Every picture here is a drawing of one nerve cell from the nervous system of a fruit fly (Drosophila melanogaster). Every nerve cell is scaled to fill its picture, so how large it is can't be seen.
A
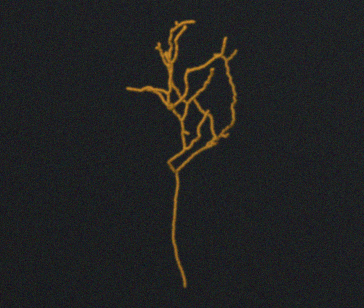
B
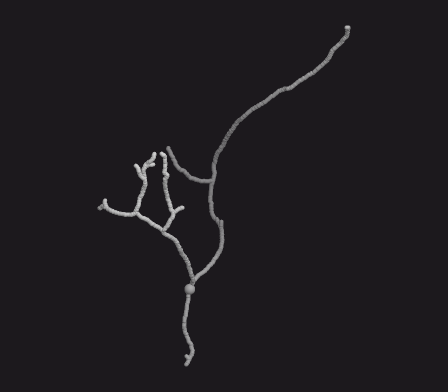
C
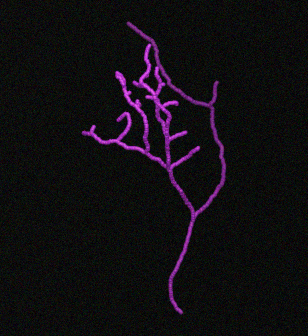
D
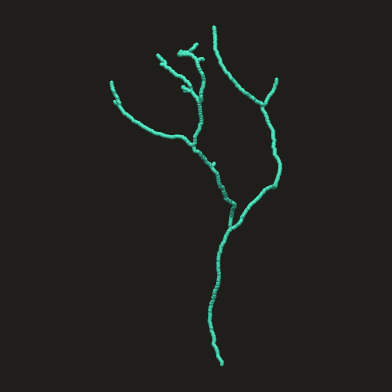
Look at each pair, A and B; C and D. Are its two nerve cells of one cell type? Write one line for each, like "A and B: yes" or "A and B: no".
A and B: no
C and D: yes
